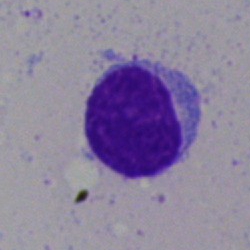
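Lymphocyte: roughly round outline, with the nucleus placed toward the left so that most of the cytoplasm lies on the right side. No granules are visible in the cytoplasm.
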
